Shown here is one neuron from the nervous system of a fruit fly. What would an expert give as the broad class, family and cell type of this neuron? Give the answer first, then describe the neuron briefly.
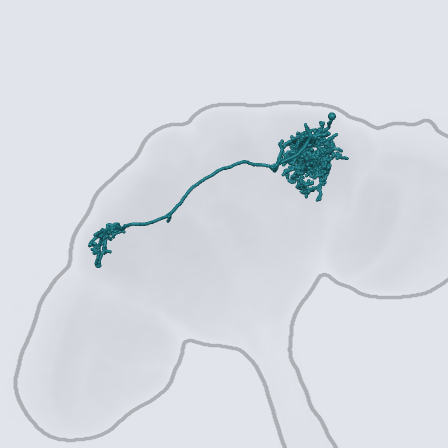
This is a central-brain intrinsic neuron. The family is hemilineage VLPl2_medial. The cell type is AVLP162. It is in the brain and does not reach the nerve cord. The cell body is at the upper right of the picture.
